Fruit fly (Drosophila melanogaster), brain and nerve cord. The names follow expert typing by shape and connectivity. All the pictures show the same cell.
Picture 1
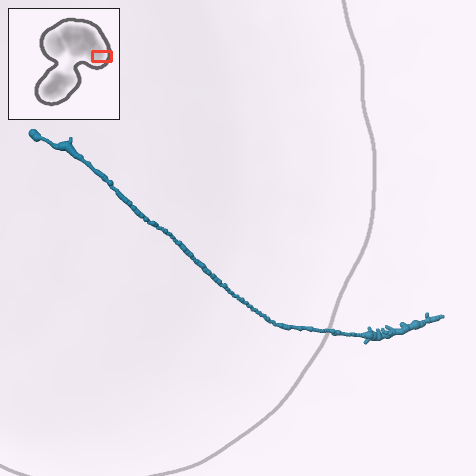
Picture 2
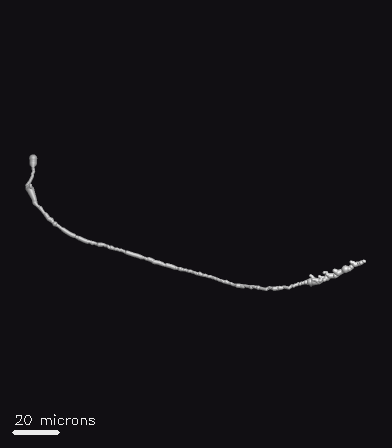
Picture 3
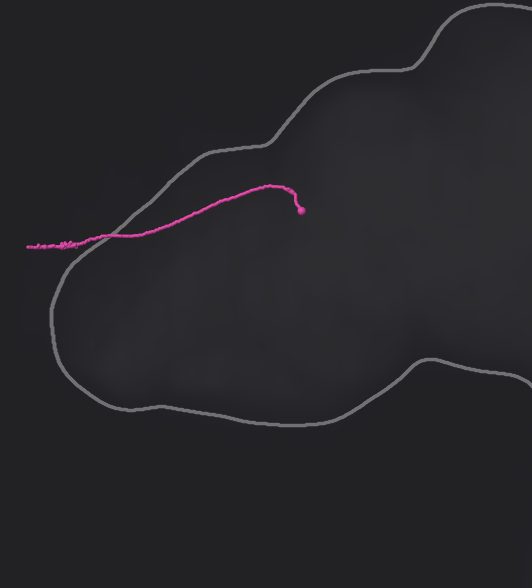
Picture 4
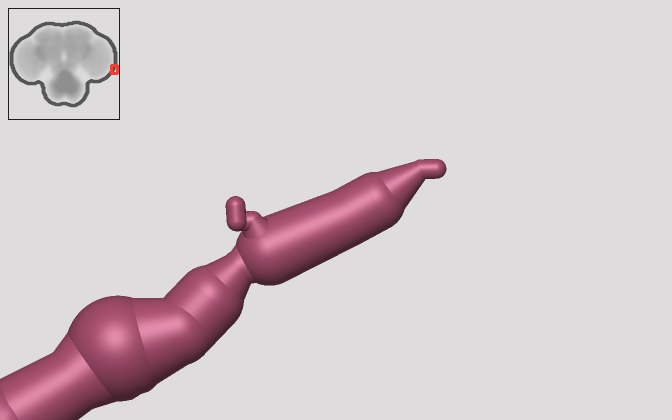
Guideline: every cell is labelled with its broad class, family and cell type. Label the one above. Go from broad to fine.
optic-lobe intrinsic neuron; L; L1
